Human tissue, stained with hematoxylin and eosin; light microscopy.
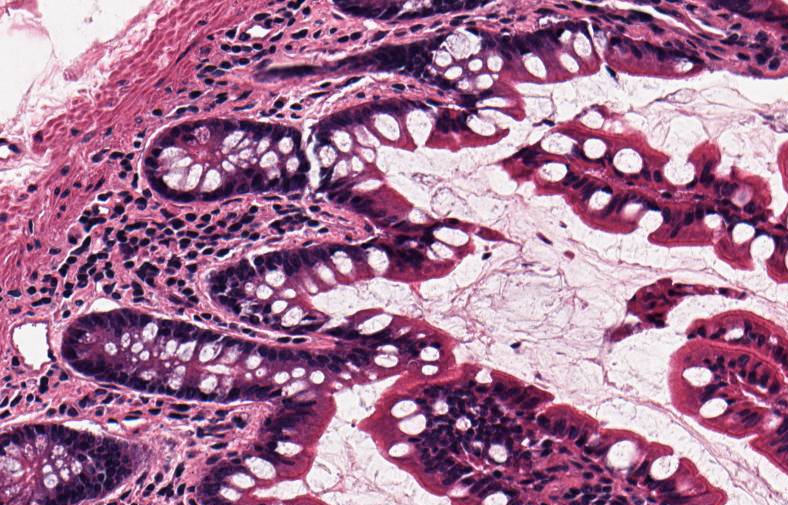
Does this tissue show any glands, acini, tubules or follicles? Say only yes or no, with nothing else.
Yes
